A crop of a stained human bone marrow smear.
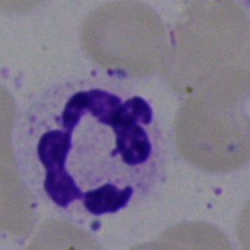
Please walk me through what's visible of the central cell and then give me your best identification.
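Look first at the outline: it is roughly round. Now the chromatin, which is dense and dark purple. Search the nucleus and you will find no nucleoli. So this is a segmented neutrophil.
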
